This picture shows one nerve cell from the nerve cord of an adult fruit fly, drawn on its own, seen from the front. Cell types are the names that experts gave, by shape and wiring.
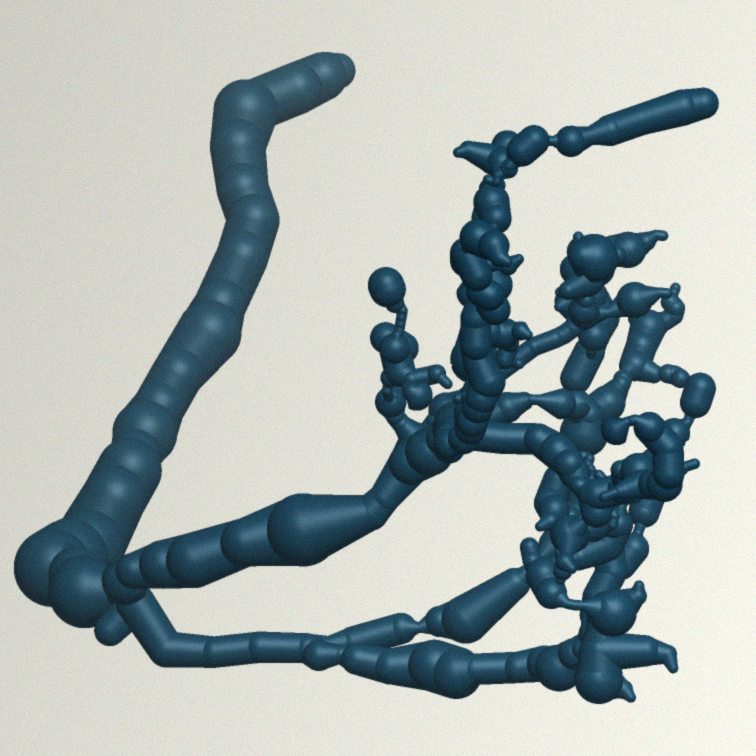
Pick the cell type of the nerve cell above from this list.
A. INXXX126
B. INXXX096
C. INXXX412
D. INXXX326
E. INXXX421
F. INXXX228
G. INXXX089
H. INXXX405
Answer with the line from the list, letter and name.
H. INXXX405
